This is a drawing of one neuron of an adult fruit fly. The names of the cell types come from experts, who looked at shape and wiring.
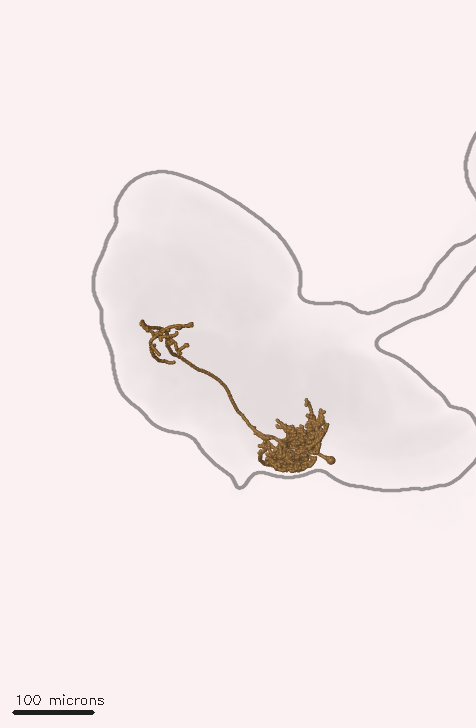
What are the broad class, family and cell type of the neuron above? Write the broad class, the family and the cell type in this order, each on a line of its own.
central-brain intrinsic neuron
hemilineage VLPl&p2_lateral
AVLP112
